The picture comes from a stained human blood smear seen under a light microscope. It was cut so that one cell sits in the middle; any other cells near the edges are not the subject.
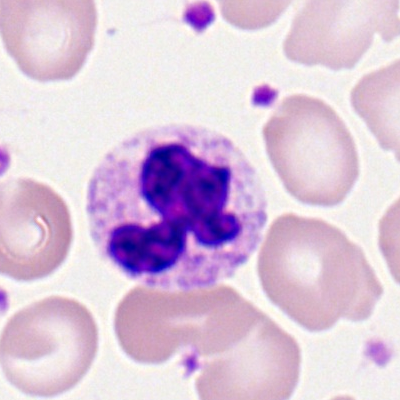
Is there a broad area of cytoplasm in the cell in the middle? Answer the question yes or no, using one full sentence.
Yes, the cytoplasm forms a broad area around its nucleus.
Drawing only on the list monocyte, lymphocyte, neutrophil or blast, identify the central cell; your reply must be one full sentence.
The center cell of this crop is a neutrophil.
